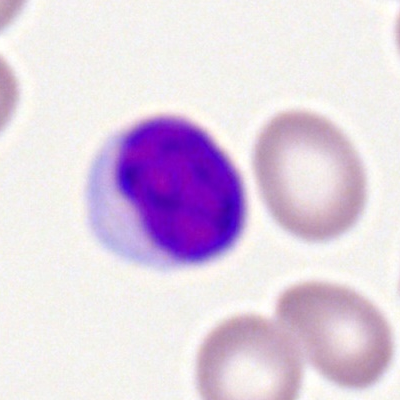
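Lymphocyte, the central cell in a stained human blood smear under the light microscope. The outline is smooth and round, and the nucleus fills most of the cell. Chromatin is dense, dark purple and coarsely clumped. The cytoplasm forms a pale blue crescent lying mainly on the left side of the cell.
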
